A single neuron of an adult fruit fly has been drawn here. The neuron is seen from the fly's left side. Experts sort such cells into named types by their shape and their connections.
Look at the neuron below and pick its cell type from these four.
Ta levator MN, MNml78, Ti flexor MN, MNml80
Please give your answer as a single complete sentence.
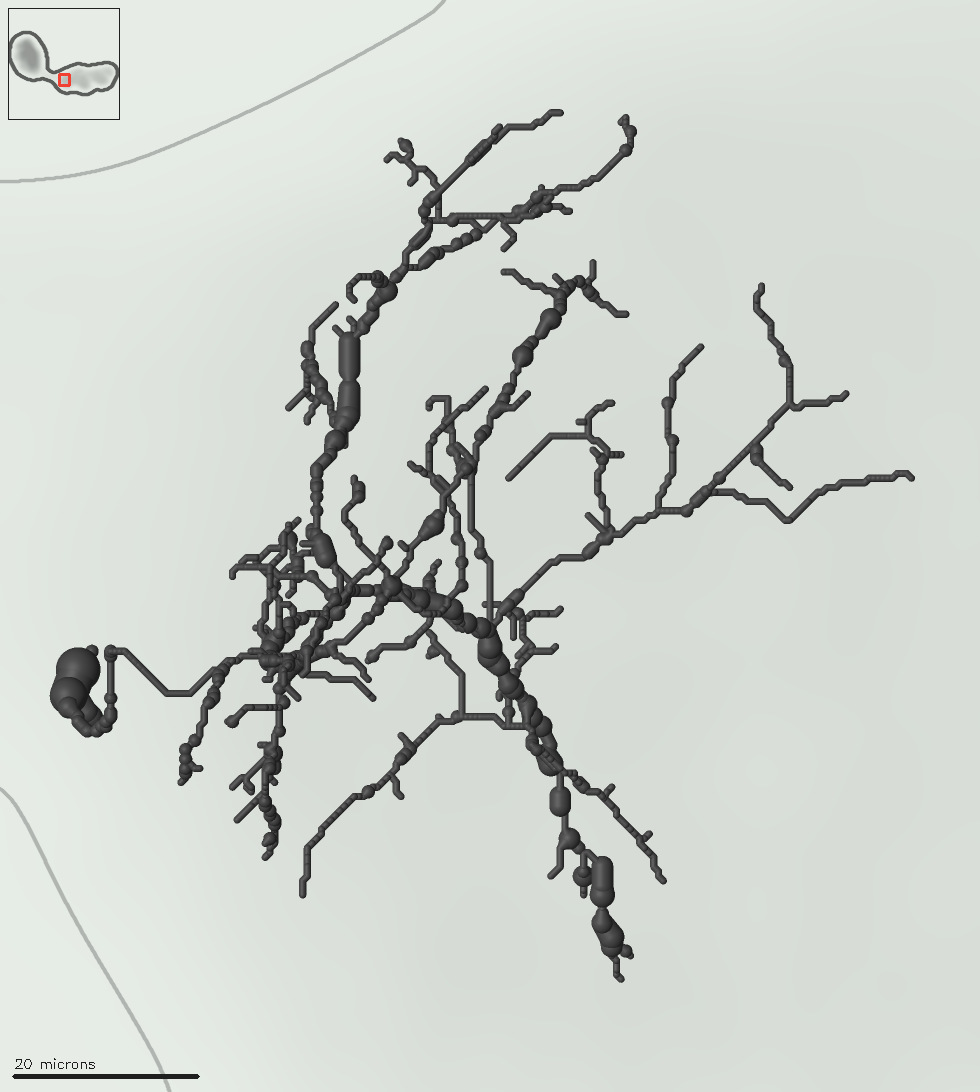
This neuron is an instance of the cell type Ta levator MN.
